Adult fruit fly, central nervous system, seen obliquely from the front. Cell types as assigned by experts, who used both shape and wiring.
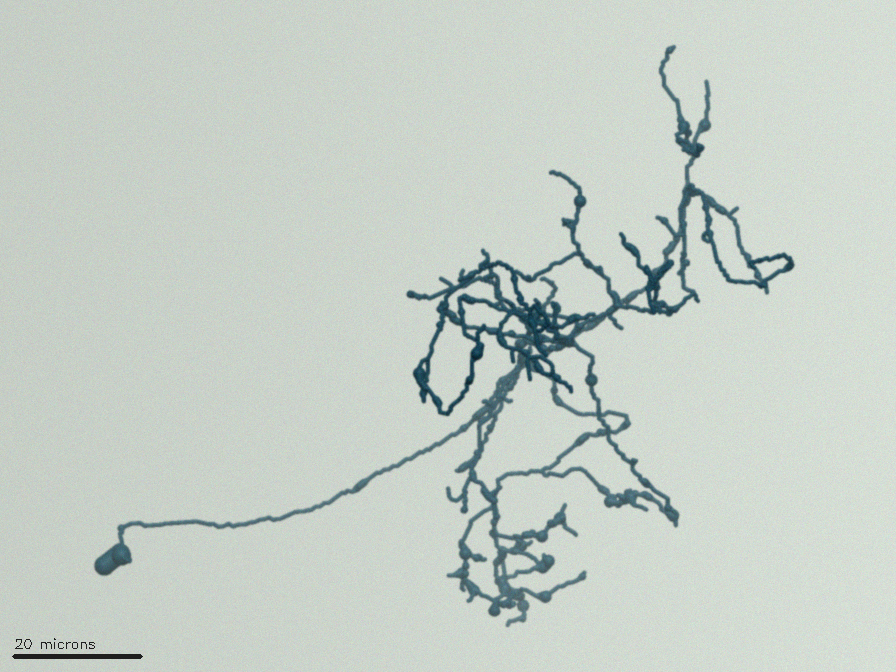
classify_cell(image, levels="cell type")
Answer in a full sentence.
The cell type is CB2469.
